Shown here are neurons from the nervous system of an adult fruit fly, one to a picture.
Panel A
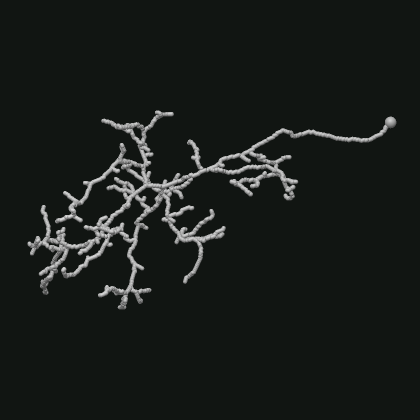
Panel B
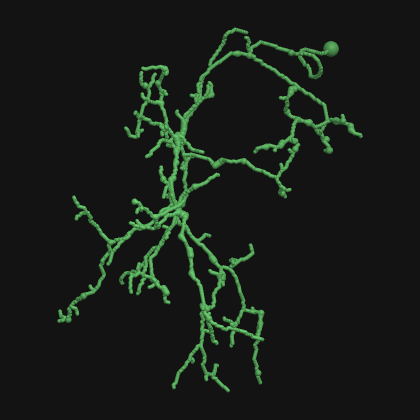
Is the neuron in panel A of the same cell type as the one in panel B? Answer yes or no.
yes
